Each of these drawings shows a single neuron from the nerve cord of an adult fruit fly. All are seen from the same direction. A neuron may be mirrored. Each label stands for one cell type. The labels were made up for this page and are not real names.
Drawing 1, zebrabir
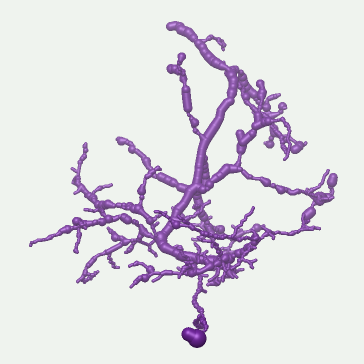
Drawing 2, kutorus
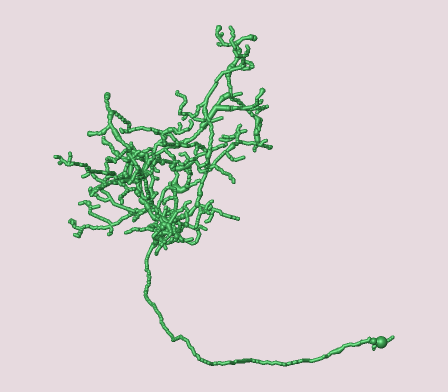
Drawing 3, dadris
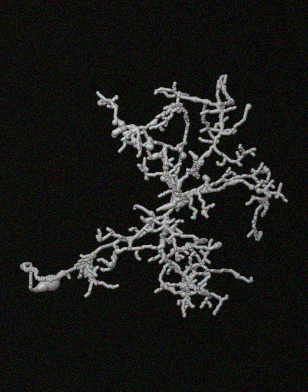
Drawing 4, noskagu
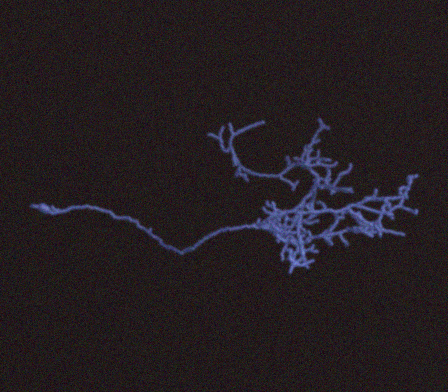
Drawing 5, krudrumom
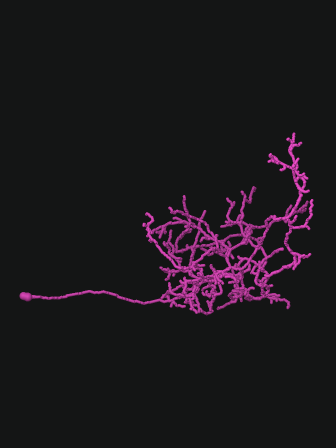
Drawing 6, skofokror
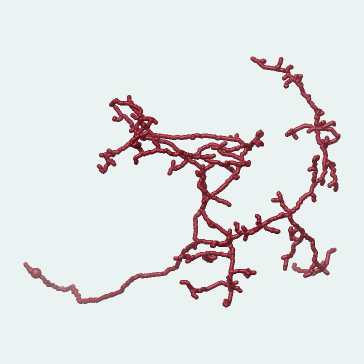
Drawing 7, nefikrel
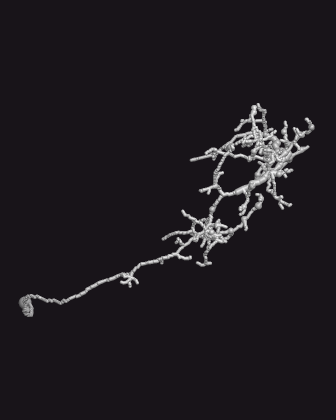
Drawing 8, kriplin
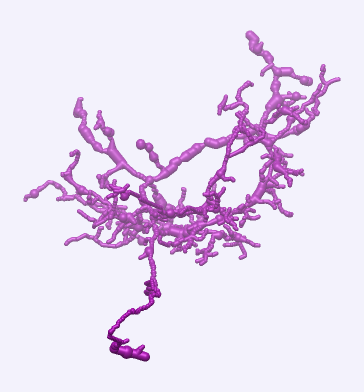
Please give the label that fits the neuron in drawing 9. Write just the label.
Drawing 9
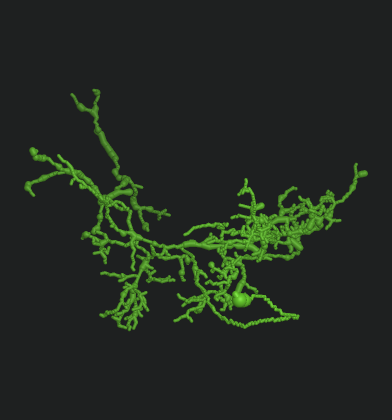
kriplin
